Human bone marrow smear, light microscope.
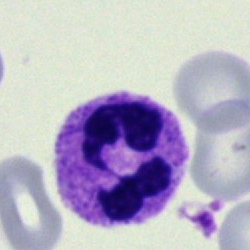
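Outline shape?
Round.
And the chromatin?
Dark purple and densely clumped, with no nucleoli visible in the nucleus.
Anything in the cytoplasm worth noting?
No vacuoles are seen there.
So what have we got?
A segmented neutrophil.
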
